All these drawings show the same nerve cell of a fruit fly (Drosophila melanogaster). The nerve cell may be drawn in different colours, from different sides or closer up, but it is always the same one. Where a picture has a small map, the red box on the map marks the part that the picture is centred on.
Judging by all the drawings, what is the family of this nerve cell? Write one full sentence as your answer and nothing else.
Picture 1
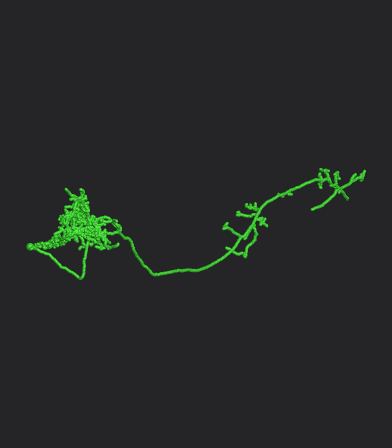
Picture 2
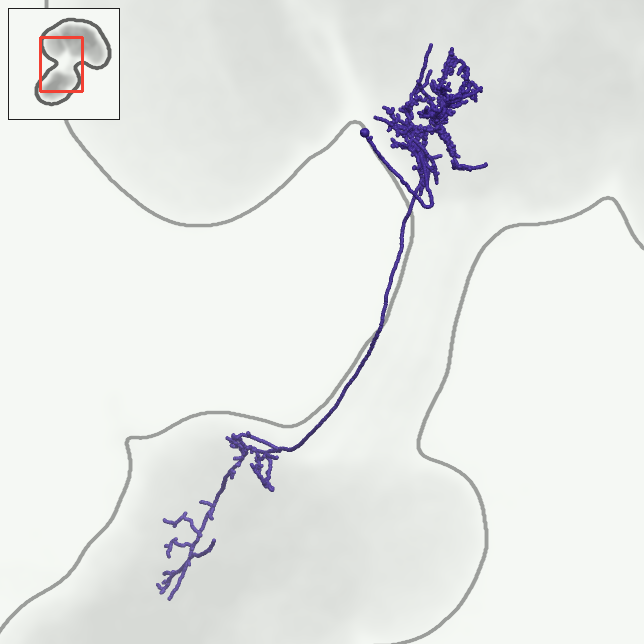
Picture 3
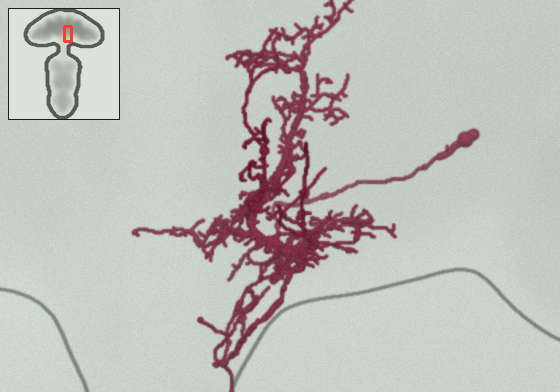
For family, the nerve cell is given as hemilineage LB12.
